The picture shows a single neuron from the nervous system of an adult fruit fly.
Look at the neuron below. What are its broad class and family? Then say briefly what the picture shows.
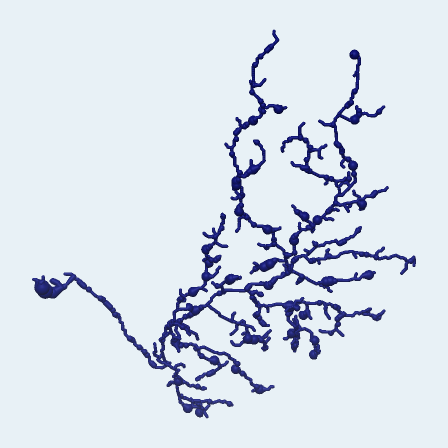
Its broad class is optic-lobe intrinsic neuron. Its family is Cm. The picture shows dozens of branch ends. In this view it is about as wide as it is tall.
